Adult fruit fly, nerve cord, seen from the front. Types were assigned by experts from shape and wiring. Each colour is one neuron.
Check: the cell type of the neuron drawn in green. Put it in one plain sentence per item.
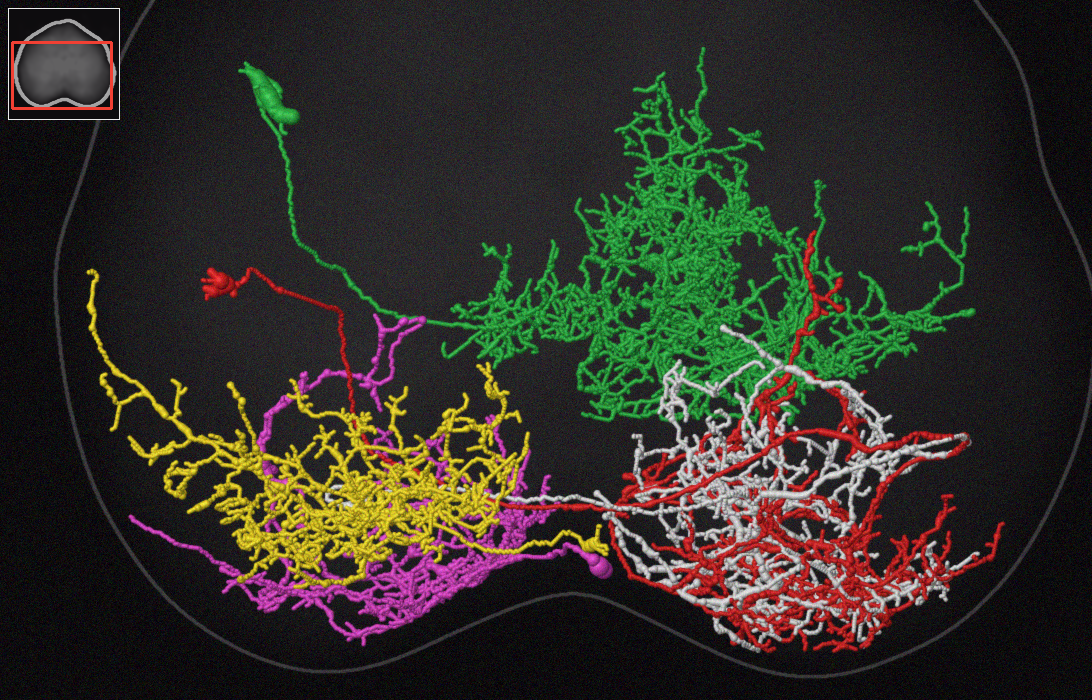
The cell type is IN09B005.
